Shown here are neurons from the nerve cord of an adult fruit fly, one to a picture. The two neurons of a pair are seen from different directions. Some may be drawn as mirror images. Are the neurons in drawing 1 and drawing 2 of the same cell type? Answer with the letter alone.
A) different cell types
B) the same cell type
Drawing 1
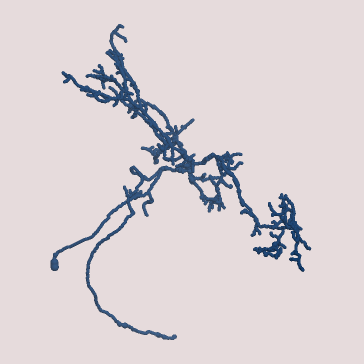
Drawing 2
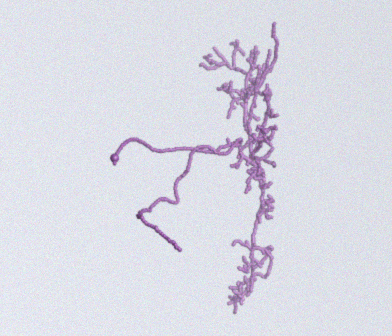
B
